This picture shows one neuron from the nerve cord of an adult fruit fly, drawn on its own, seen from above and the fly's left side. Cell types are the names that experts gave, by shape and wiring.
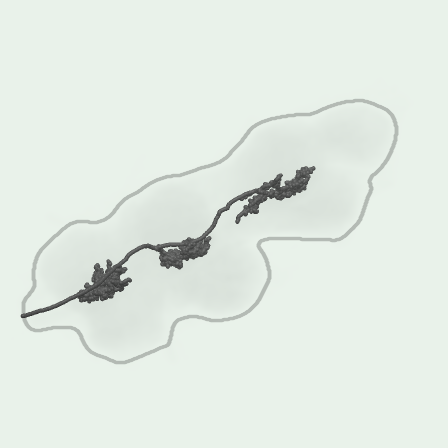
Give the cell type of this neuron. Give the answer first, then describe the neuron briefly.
It is of cell type DNge102. Its broad class is descending neuron. The drawing shows no cell body. As drawn here it is wider than it is tall.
